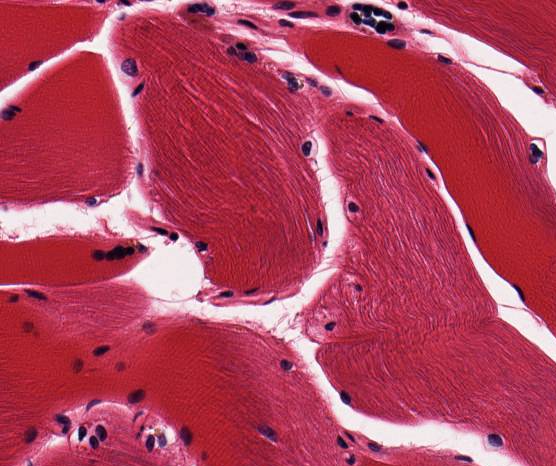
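Skeletal muscle, H&E-stained section: the fibre nuclei lie at the edges of the fibres, just beneath their surfaces. Between the fibres the tissue is scant, pale and wispy. Small groups of dark round nuclei sit in the spaces between fibres, one near the top right. No fat cells are present.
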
